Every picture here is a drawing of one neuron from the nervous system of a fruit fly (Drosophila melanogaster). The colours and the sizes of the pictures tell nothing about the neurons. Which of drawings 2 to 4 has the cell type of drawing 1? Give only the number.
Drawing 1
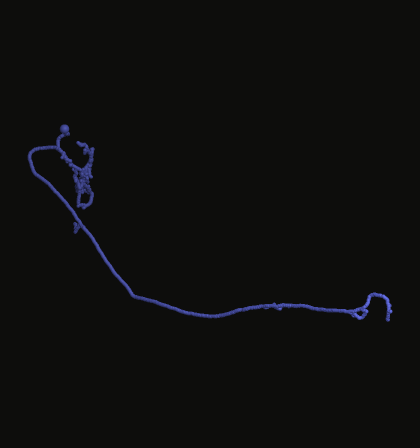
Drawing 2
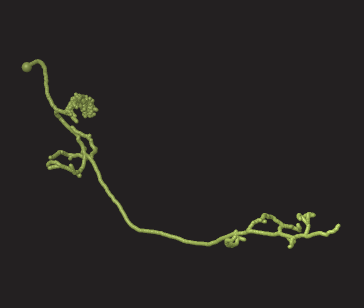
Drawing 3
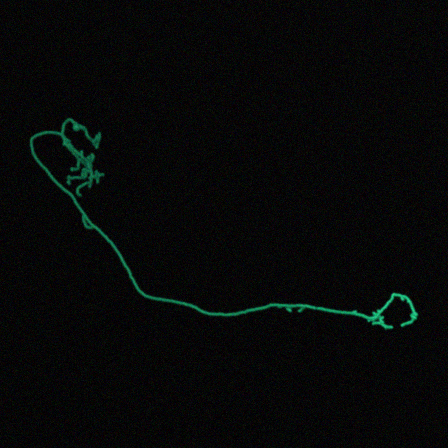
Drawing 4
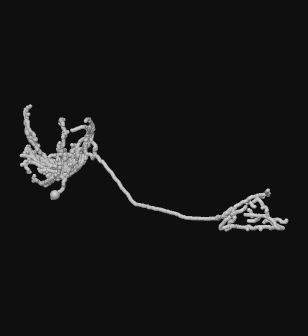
3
